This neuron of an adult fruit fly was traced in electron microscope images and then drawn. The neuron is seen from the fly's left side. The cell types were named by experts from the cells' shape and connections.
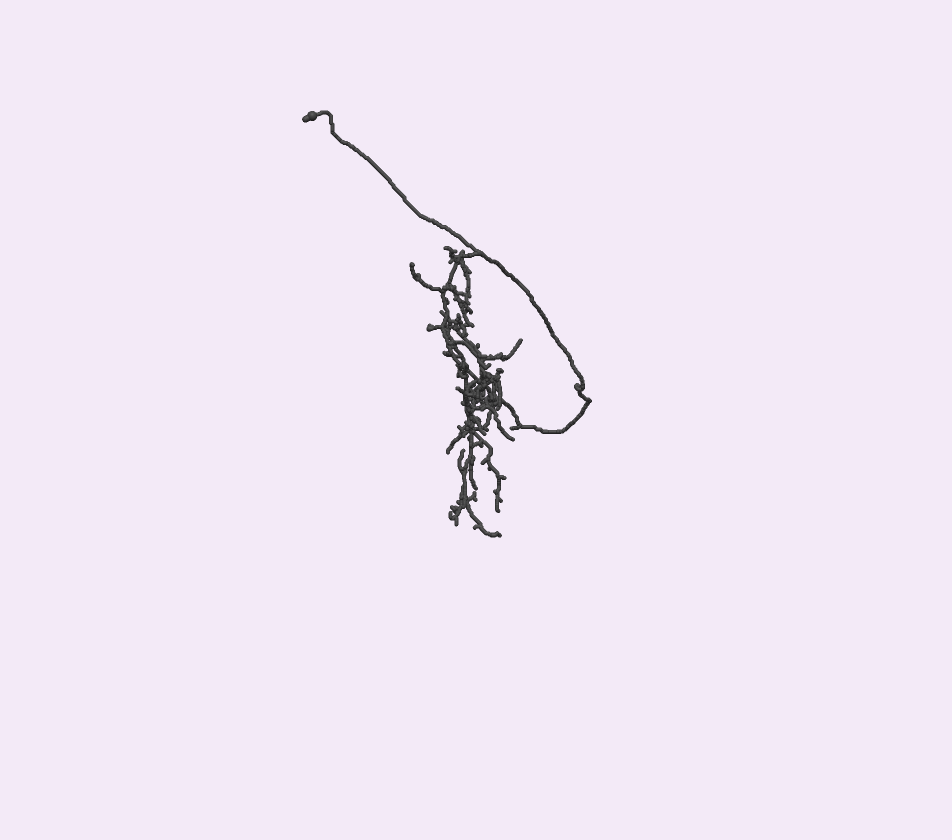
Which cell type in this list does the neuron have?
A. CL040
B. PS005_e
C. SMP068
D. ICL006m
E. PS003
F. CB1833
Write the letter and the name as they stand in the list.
D. ICL006m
